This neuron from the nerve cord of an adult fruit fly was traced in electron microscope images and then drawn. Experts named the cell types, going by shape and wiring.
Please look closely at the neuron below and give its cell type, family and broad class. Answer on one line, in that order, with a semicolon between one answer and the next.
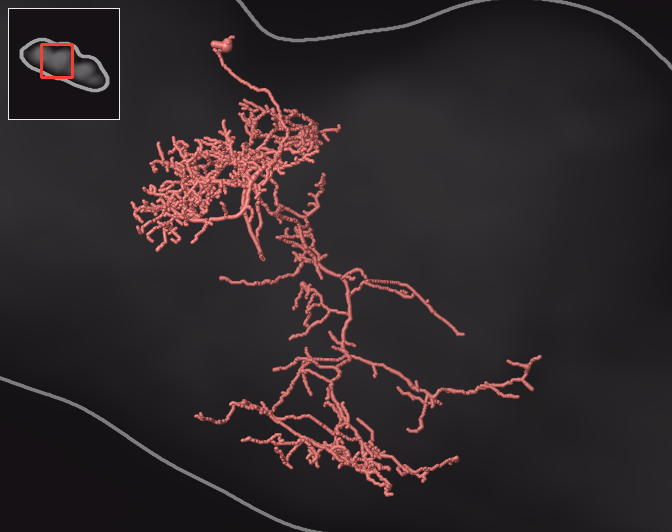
IN10B023; hemilineage 10B; nerve-cord intrinsic neuron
